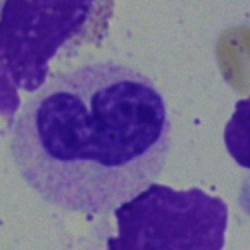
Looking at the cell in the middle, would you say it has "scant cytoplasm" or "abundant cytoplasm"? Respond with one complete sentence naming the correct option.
What surrounds the nucleus is plentiful cytoplasm.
